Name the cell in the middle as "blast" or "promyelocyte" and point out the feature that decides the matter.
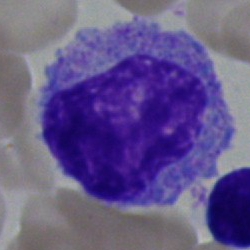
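This is a promyelocyte. The deciding feature is the fine purple granules scattered through its cytoplasm.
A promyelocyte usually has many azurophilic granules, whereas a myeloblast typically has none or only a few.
Besides this, the chromatin is dark purple with small paler patches scattered through it. A moderate rim of pale blue cytoplasm is widest along the upper and right side of the nucleus. Small bumpy projections stand out from the cytoplasmic margin, clearest along the upper and right edge.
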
